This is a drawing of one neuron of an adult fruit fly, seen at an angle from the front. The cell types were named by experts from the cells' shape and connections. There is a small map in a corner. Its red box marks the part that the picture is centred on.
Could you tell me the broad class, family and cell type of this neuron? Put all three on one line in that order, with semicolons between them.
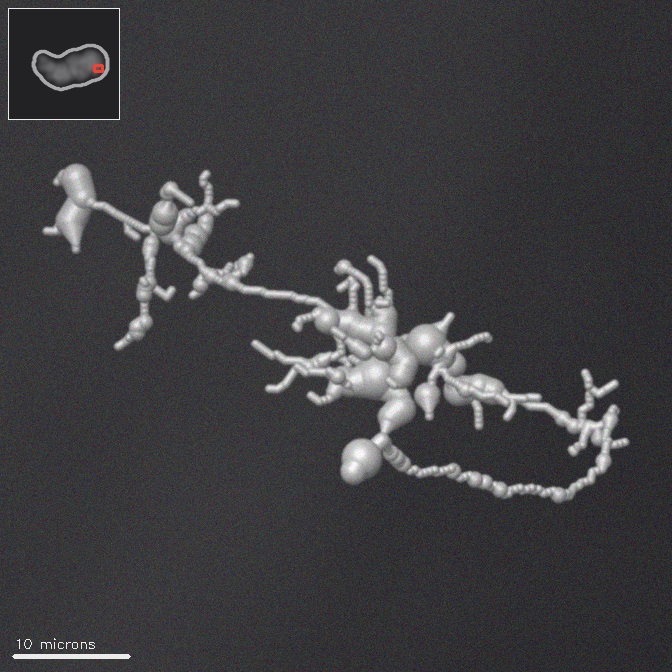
optic-lobe intrinsic neuron; Mi; Mi4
